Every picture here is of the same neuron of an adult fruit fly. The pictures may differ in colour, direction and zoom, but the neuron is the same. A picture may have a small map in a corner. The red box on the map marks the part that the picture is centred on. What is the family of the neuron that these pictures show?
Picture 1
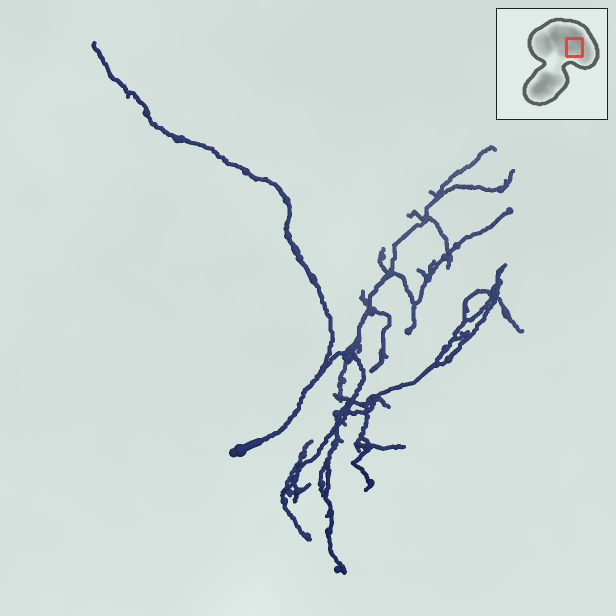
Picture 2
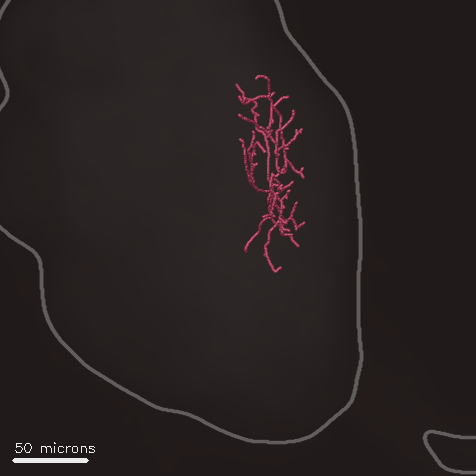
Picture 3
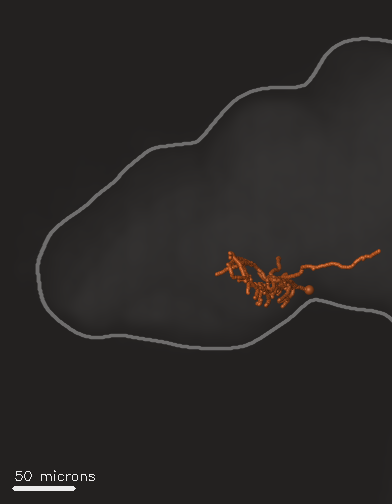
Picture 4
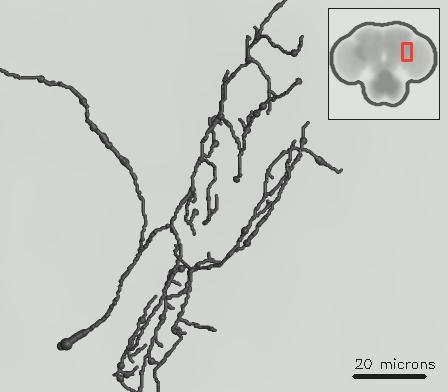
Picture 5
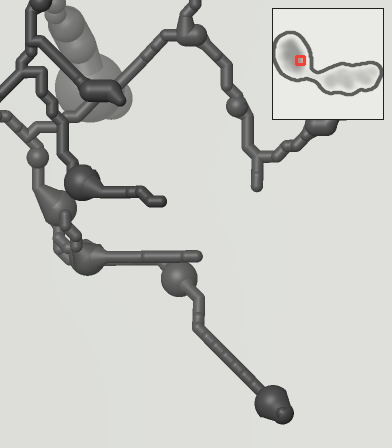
LT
